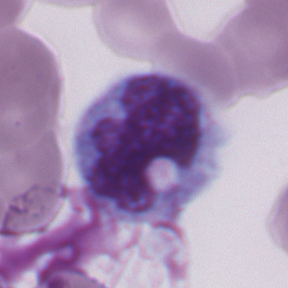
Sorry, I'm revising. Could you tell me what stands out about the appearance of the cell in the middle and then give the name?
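Outline roughly round. Nucleus occupies most of the cell, deeply notched on its lower right side. Chromatin dark purple, coarsely clumped. Monocyte.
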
